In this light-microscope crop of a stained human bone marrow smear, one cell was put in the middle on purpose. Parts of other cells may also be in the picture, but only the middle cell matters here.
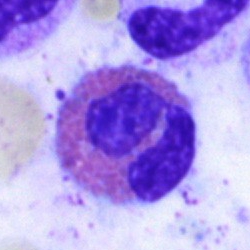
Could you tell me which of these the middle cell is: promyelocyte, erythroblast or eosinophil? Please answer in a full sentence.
The middle position in this crop is taken by an eosinophil.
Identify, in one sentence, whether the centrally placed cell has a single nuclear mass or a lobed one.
This cell has a nucleus made up of two or more segments.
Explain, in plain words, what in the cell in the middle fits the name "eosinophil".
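Nucleus: two lobes, split by a pale cleft.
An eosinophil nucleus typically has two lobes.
Consistent with eosinophil. Right-hand lobe curved, crescent-like; chromatin dense, dark purple. Cytoplasm filled with coarse pinkish-orange granules.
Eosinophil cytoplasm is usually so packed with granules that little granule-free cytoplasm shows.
Consistent here too.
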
